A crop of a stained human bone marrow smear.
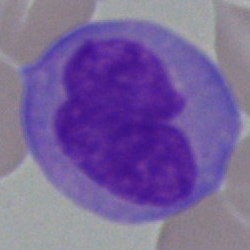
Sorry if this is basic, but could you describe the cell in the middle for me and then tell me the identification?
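A notch cuts into the right side of the folded nucleus. The cell outline is round and smooth. Chromatin is dark purple and blotchy, interrupted by small paler patches; no distinct nucleoli are visible. It is a monocyte.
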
